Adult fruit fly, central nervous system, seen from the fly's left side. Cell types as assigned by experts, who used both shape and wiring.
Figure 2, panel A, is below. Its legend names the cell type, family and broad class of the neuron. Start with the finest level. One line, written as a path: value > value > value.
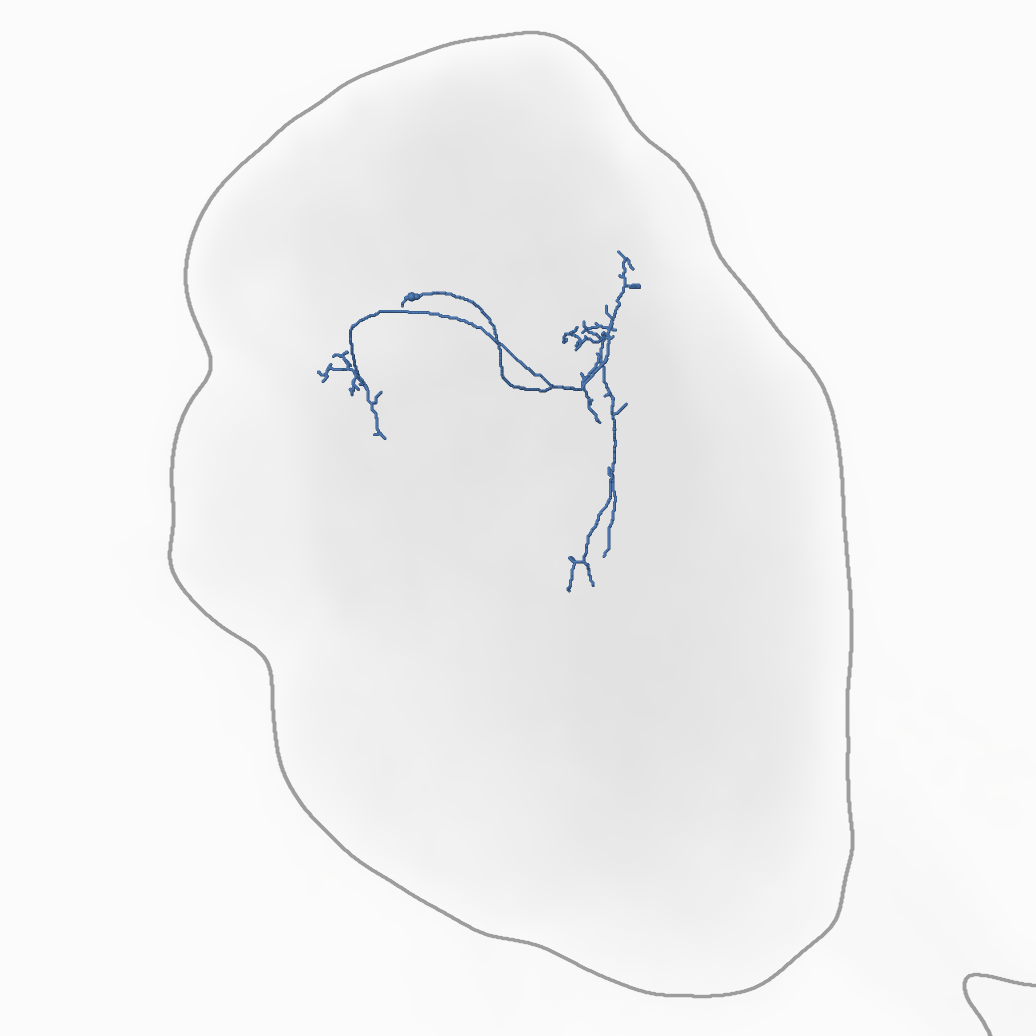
CB2881 > hemilineage SLPa&l1_lateral > central-brain intrinsic neuron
